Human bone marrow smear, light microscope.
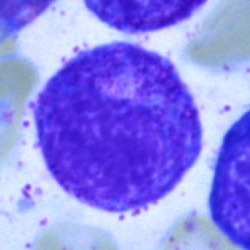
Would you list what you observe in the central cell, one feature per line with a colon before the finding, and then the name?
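Overall stain: deep blue-violet all over; I see no distinct pale rim of cytoplasm round the nucleus.
Texture: mottled and patchy inside, not an even stain.
Upper part: a paler, pinkish-mottled patch.
Dots: small magenta-purple ones scattered over the cell, mostly near its edge.
Name: promyelocyte.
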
